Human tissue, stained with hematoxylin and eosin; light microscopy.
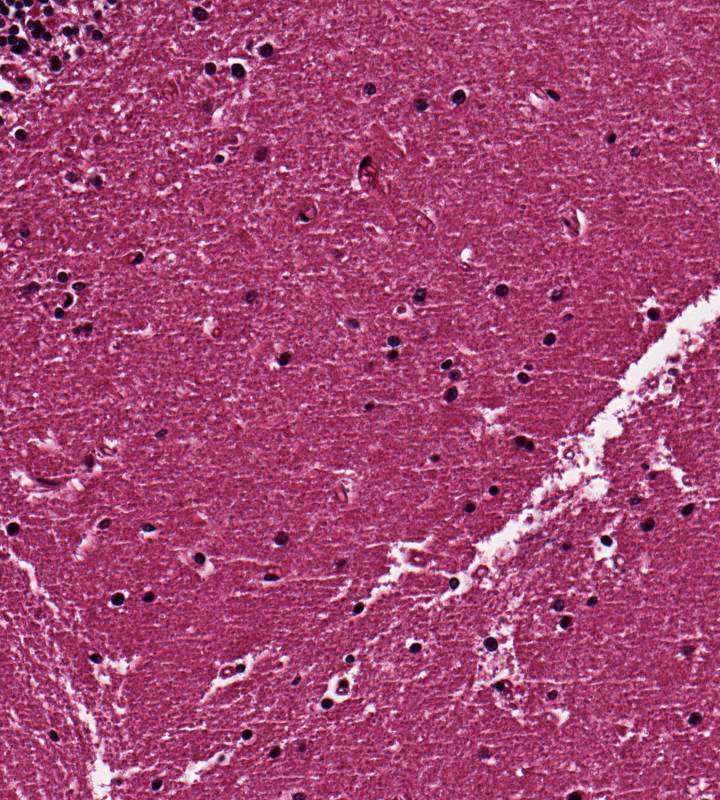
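Cerebellum. Most of the field is an evenly pink, finely fibrillary neuropil-like matrix, with no epithelium or glands. In the top-left corner, small dark nuclei crowd far more densely than elsewhere. No fat cells are present.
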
